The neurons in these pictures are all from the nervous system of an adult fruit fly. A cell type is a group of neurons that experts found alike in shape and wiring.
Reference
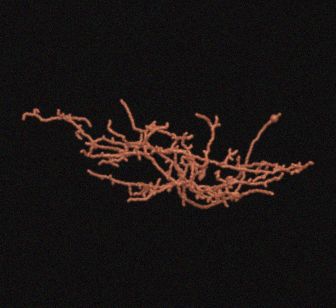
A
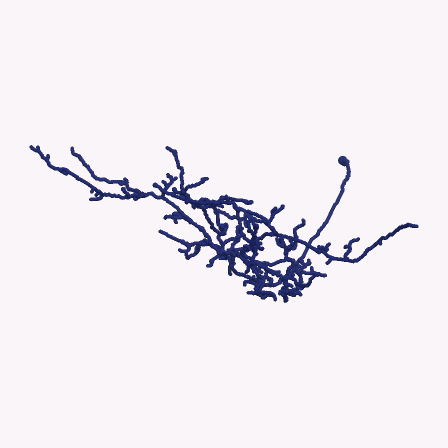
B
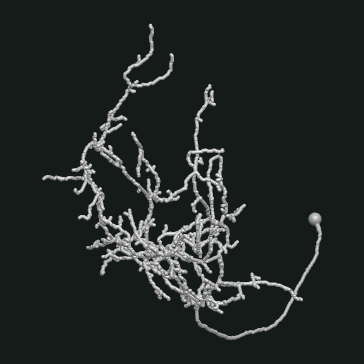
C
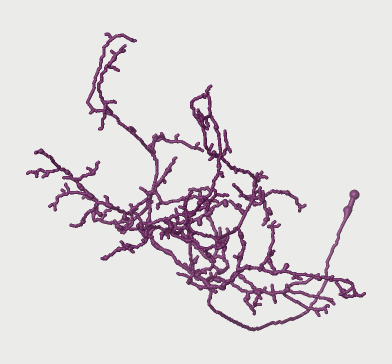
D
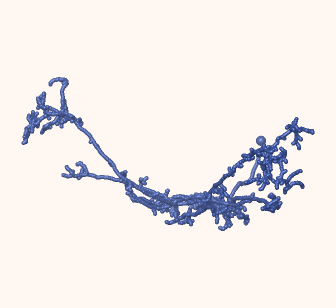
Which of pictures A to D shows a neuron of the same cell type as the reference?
A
